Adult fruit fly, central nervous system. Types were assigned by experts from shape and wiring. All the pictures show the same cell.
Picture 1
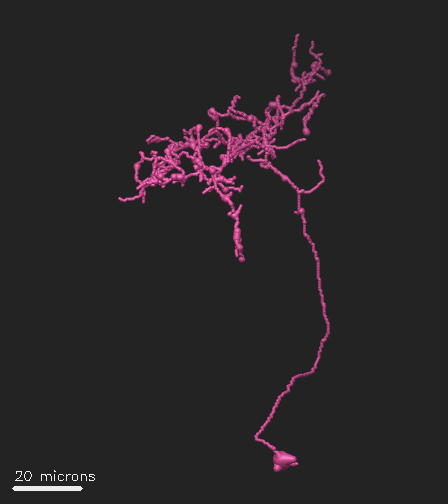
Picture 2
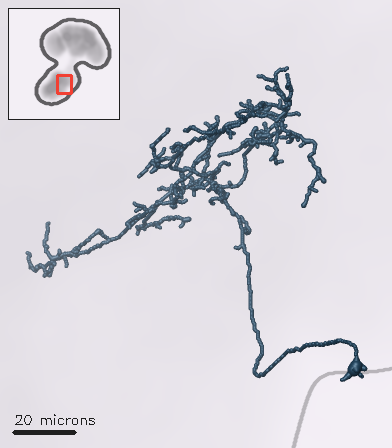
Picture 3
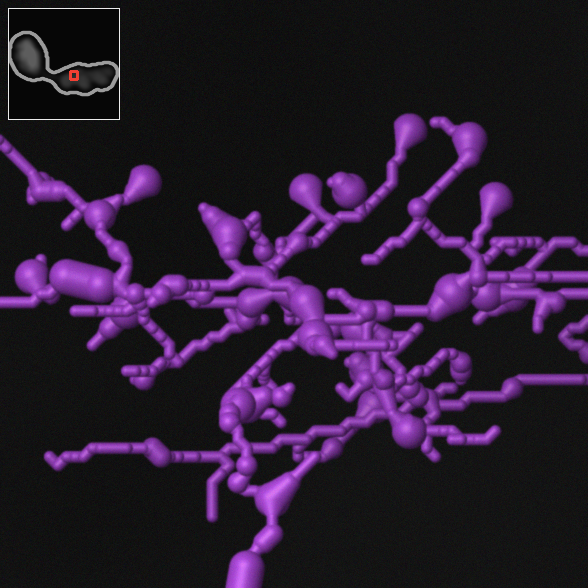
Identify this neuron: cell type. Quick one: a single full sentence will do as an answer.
By type, the neuron is IN16B079.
